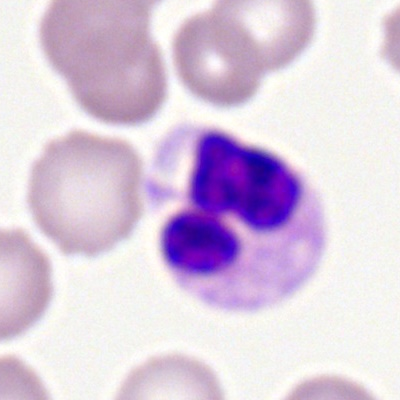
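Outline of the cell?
Roughly round and smooth.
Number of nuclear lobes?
Two, with no nucleoli visible.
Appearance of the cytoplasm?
Only fine, faint granularity; coarse orange granules are absent.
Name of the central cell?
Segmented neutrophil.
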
